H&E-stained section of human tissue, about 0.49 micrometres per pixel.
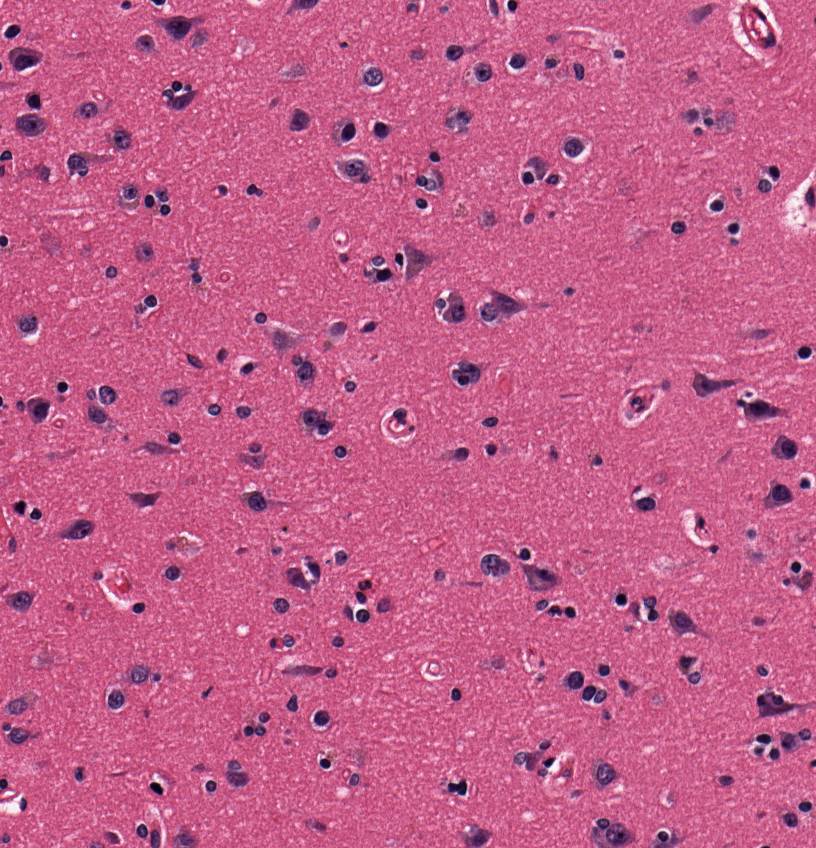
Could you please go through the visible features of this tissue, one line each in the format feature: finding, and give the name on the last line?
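Matrix: uniform, finely granular pink neuropil, not collagen bundles
Neurons: scattered and larger, with triangular purple cell bodies tapering into processes; several at right middle
Small nuclei: round, dark, little visible cytoplasm, far more numerous than the larger neurons
Absent: epithelium, gland and fat, nowhere in the field
Identity: cerebral cortex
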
